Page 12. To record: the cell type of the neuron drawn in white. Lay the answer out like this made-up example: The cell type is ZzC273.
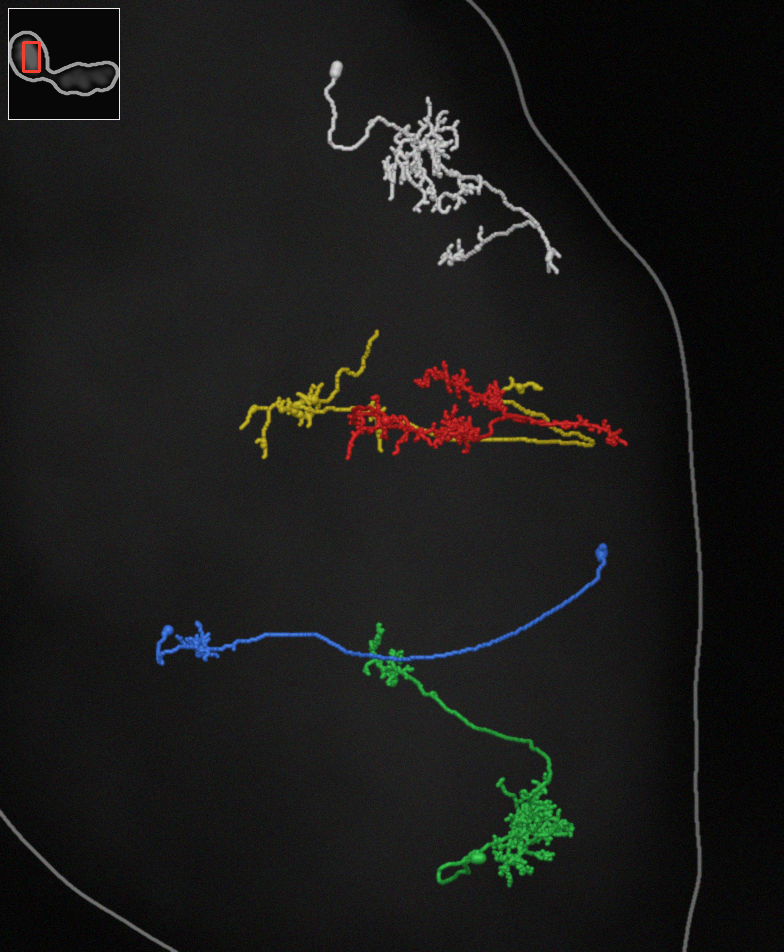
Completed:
The cell type is TmY10.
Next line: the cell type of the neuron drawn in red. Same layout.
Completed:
The cell type is TmY5a.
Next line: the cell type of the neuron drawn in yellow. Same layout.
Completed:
The cell type is Tm20.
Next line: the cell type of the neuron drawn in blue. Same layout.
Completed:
The cell type is Tm9.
